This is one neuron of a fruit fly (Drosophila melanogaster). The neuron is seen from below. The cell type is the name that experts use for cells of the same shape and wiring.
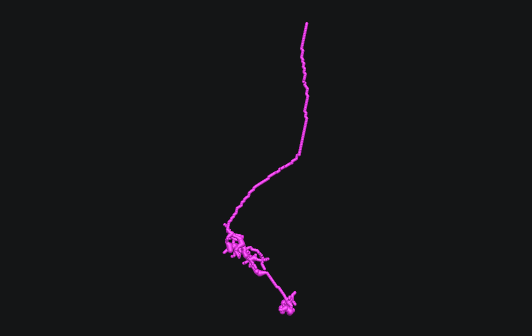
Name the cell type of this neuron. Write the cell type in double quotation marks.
"L5"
